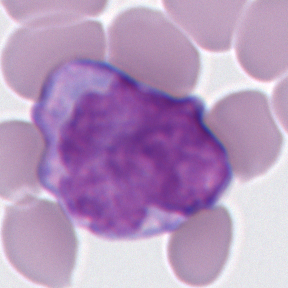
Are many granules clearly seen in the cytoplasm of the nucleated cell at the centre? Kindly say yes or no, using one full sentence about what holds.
No, the cytoplasm of this cell holds no visible granules.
